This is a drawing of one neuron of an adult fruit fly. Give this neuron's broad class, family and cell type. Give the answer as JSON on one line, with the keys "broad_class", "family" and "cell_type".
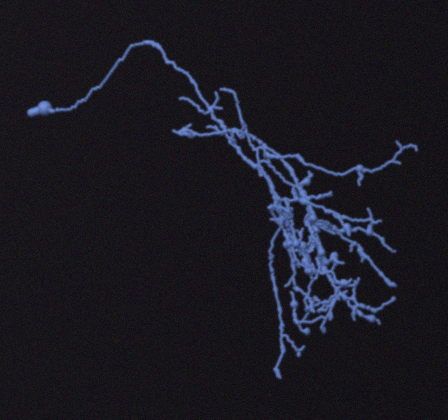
{"broad_class": "central-brain intrinsic neuron", "family": "hemilineage EBa1", "cell_type": "CRE054"}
